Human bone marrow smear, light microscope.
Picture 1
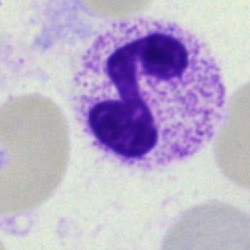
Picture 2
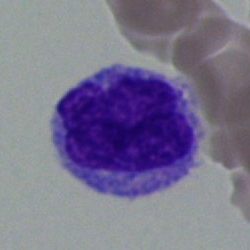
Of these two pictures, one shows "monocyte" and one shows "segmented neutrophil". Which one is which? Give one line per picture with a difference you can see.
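Picture 1: segmented neutrophil. The cytoplasm is abundant and pale pinkish-lilac.
Picture 2: monocyte. The nucleus fills most of the cell.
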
